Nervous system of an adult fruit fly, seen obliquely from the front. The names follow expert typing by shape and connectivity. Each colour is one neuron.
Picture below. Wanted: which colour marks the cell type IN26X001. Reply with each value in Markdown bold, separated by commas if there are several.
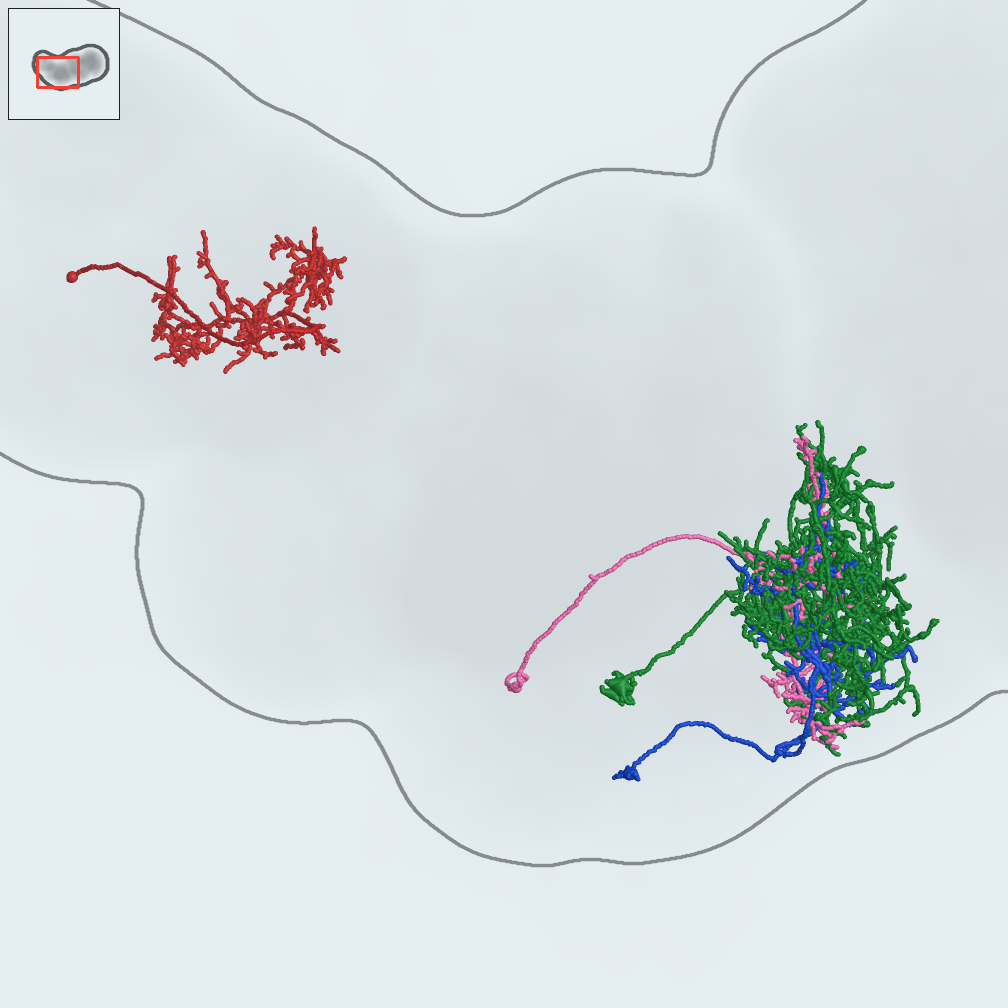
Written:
**green**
